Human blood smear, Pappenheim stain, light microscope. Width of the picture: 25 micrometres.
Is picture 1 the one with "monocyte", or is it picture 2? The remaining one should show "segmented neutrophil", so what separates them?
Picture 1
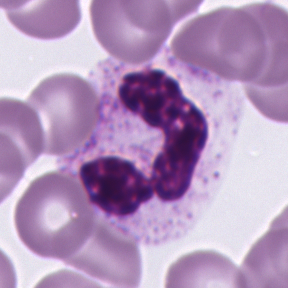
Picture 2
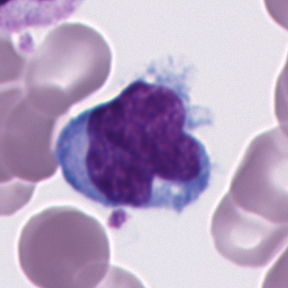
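Picture 1 shows a segmented neutrophil; picture 2 shows a monocyte. In picture 1 the nucleus has three lobes arranged in a C-shape that opens to the left.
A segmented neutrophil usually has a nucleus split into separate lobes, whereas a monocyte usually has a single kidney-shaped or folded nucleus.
The neutrophil's chromatin is dense, dark purple and coarsely clumped, with fine dark violet granules scattered throughout the cytoplasm. The monocyte's nucleus, about 11 micrometres across, has dense dark purple chromatin with a mottled texture and no visible nucleoli. Its cytoplasmic rim is widest on the left of the nucleus, and wispy, frayed projections extend from the cell's upper right edge.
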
